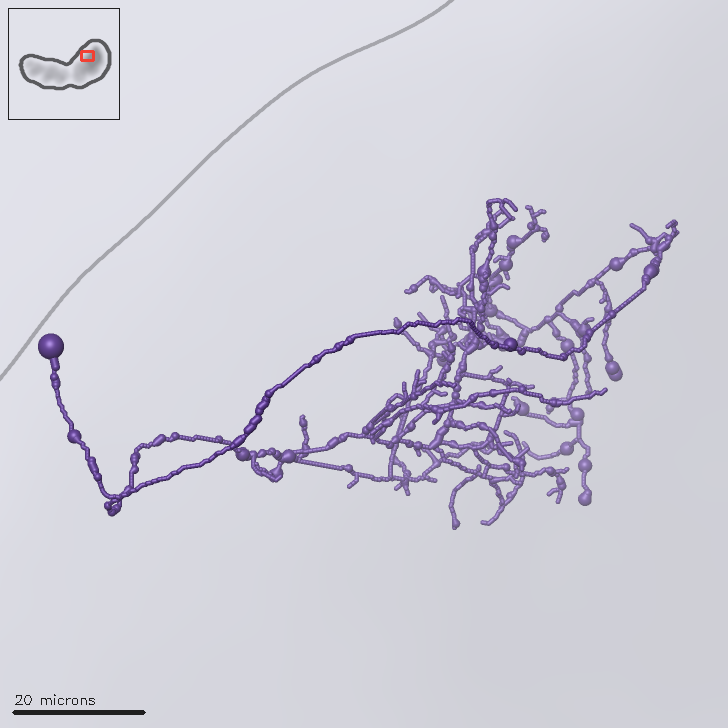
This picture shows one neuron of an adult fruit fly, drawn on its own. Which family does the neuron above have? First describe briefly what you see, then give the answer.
Its cell body lies on the left of the picture. By the scale bar it is about 95 microns wide in this view. Dozens of branch ends can be seen. It is a central-brain intrinsic neuron. Its family is hemilineage DL1_dorsal.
